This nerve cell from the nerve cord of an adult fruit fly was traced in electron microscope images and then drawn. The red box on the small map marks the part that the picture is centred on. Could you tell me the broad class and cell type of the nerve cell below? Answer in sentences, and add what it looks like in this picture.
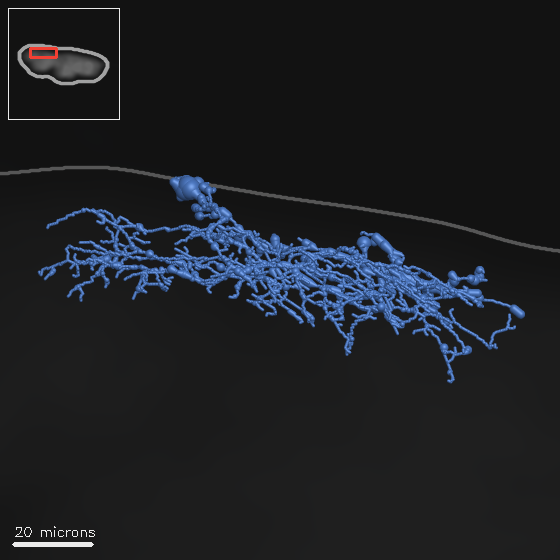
It is a nerve-cord intrinsic neuron. The cell type is INXXX287. By the scale bar it is about 130 microns wide in this view. In this view it is wider than it is tall.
